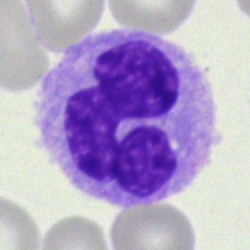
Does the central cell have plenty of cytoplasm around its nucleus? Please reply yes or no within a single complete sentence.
Yes, the cytoplasm forms a broad area around its nucleus.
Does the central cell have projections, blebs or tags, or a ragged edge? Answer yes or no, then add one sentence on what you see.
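Yes. The cell edge is faintly ragged with tiny projections.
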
